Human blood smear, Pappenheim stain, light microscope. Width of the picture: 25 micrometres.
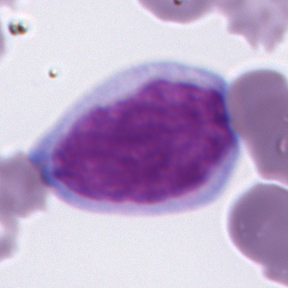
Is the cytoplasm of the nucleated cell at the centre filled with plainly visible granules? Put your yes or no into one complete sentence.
No, the cytoplasm of the cell shows no visible granules.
